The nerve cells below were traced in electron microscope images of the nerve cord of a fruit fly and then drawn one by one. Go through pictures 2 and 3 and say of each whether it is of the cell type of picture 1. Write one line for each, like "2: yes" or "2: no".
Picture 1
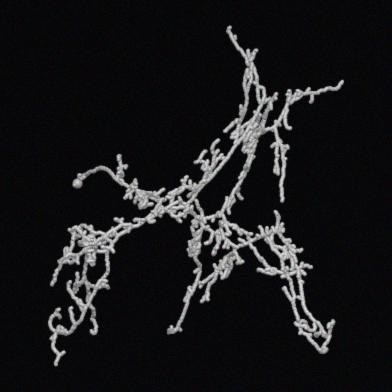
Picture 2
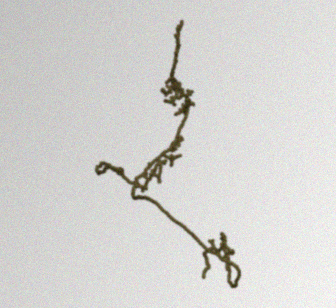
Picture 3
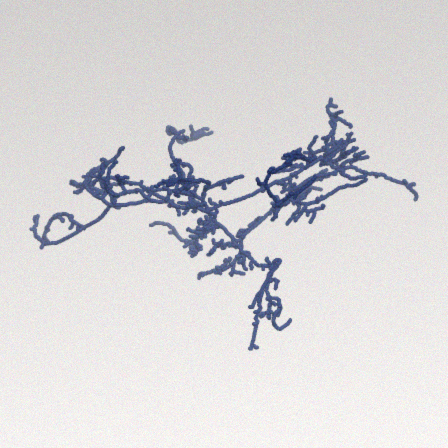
2: no
3: yes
